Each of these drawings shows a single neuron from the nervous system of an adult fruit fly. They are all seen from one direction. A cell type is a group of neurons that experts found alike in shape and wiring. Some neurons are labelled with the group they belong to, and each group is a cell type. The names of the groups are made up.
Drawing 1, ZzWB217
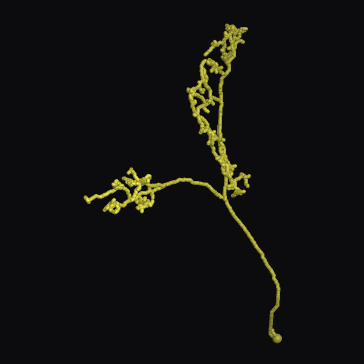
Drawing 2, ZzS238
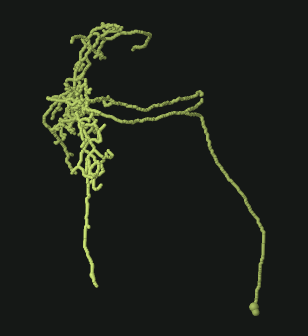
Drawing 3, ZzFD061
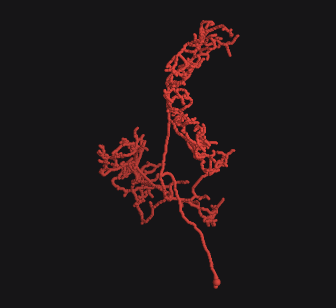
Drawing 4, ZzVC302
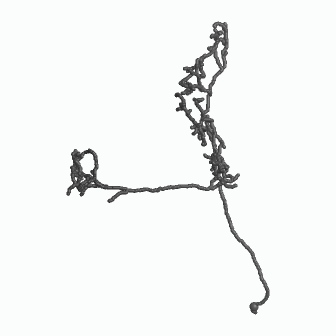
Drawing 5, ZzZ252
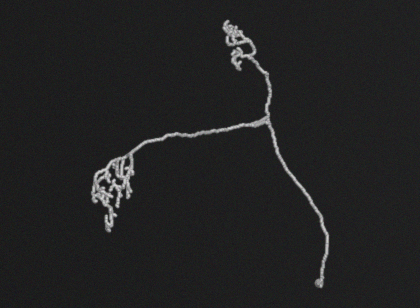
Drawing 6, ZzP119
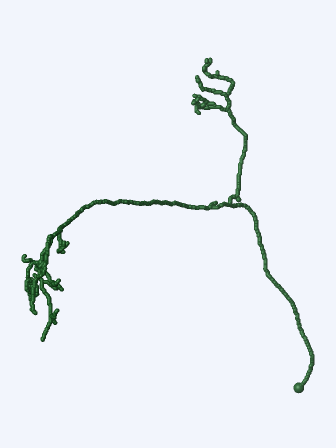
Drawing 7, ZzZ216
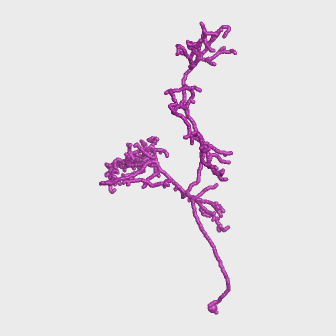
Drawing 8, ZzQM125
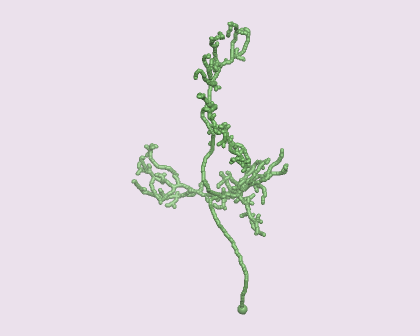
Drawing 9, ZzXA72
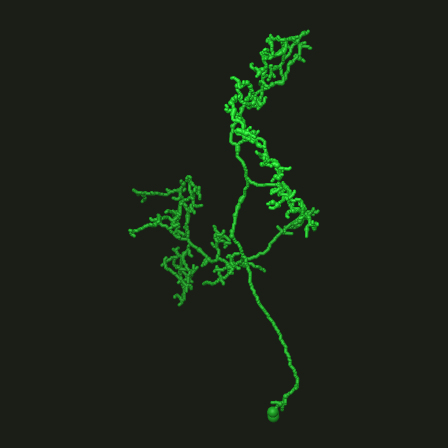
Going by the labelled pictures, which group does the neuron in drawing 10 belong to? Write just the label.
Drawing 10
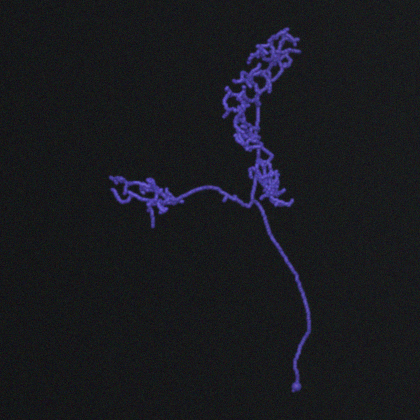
ZzWB217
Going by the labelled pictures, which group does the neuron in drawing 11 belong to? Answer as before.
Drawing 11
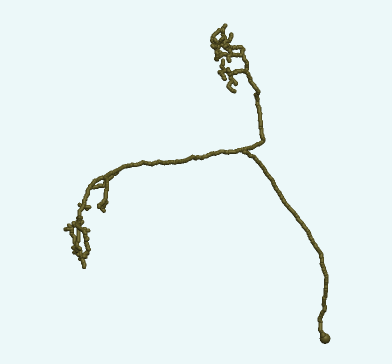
ZzZ252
